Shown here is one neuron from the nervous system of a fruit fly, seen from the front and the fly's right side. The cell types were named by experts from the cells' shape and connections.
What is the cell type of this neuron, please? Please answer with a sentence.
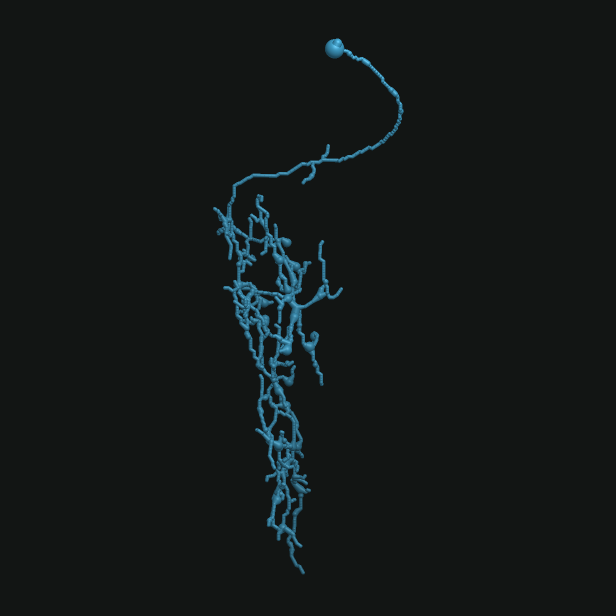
The cell type is Cm7.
